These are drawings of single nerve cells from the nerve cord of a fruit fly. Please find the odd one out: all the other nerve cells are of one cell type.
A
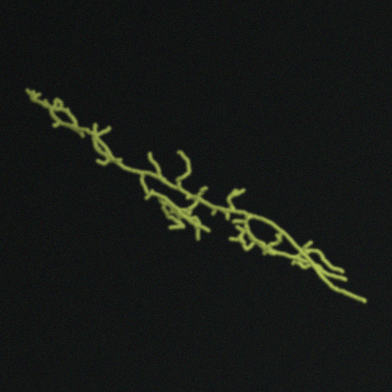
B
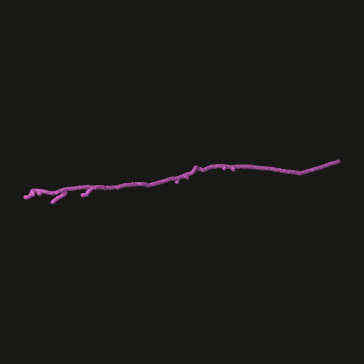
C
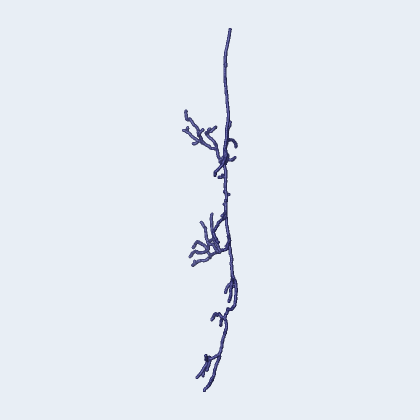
B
